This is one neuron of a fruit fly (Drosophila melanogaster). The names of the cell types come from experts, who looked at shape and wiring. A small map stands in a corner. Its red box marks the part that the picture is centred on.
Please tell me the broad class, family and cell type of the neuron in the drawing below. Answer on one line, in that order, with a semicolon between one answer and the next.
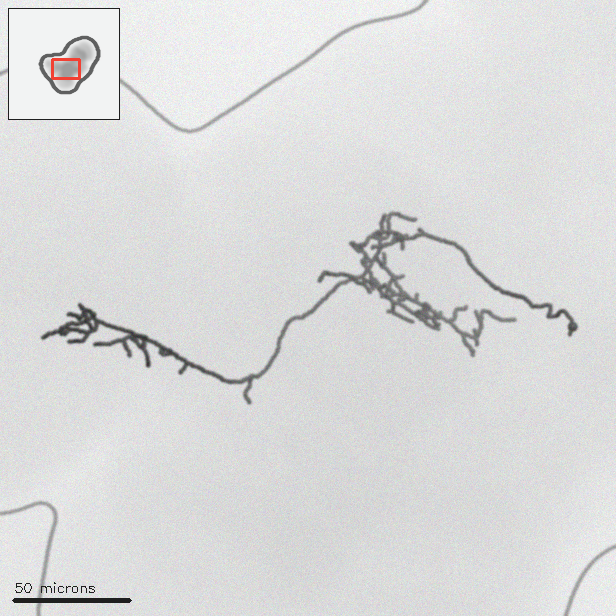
nerve-cord intrinsic neuron; hemilineage 06A; IN06A082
